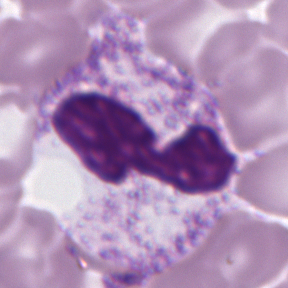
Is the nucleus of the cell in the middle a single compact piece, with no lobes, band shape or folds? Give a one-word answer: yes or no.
No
